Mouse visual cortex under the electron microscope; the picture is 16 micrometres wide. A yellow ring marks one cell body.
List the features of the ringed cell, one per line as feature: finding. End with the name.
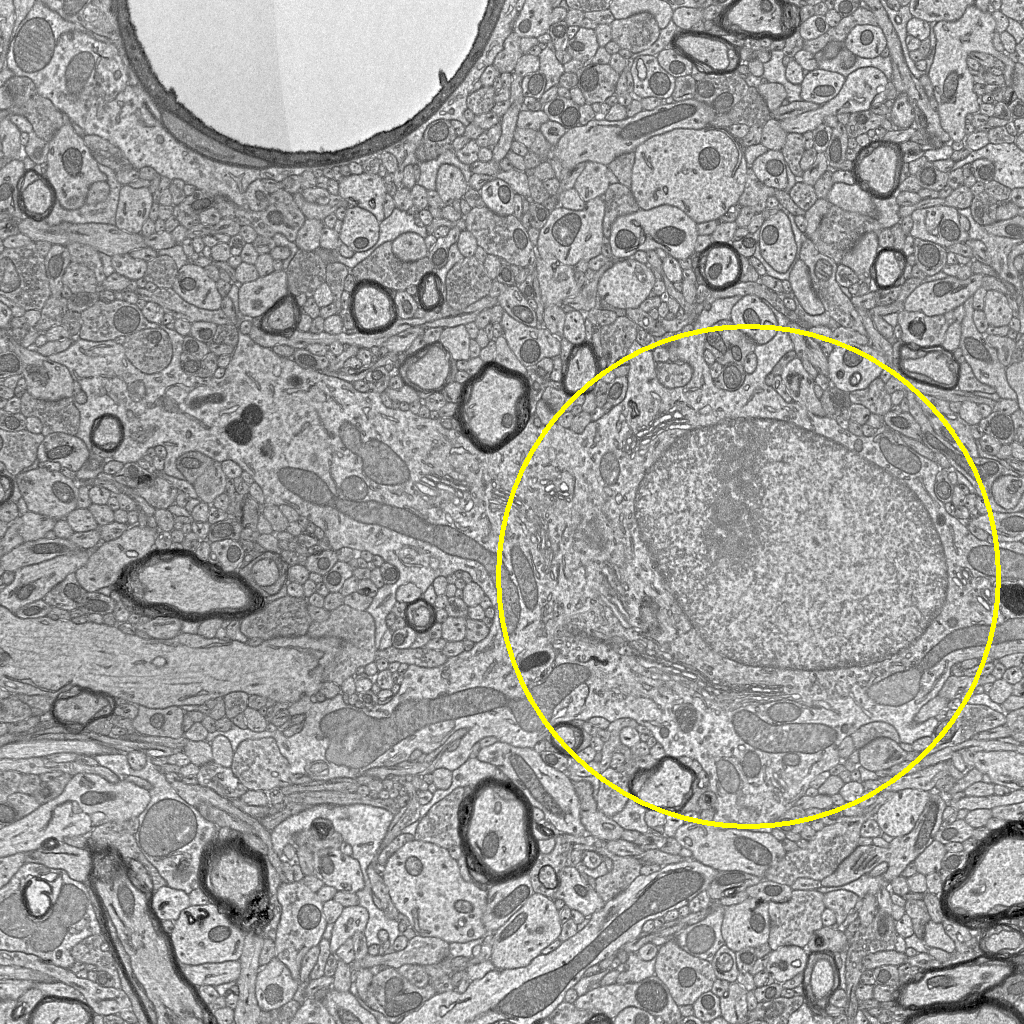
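Nucleus: large oval, long axis roughly left to right
Cisternae: flat, parallel stacks along the lower nuclear edge
Cytoplasm: more on the left of the nucleus than the right
Mitochondria: several, elongated, below the nucleus
Name: astrocyte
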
